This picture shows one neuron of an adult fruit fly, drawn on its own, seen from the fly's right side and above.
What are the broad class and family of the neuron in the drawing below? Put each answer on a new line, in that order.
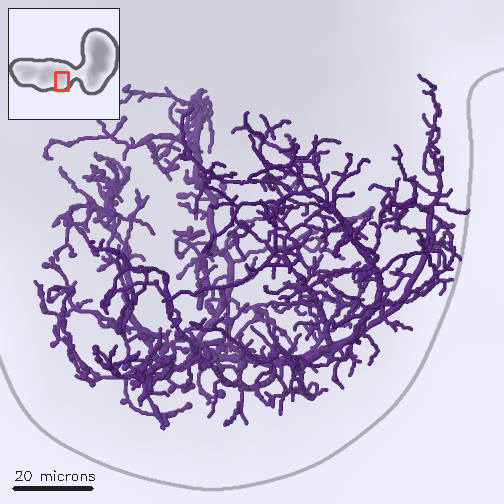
nerve-cord intrinsic neuron
hemilineage 13A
